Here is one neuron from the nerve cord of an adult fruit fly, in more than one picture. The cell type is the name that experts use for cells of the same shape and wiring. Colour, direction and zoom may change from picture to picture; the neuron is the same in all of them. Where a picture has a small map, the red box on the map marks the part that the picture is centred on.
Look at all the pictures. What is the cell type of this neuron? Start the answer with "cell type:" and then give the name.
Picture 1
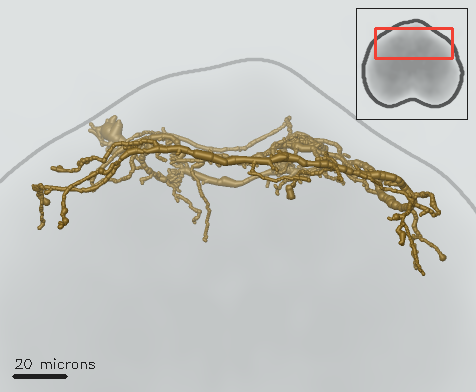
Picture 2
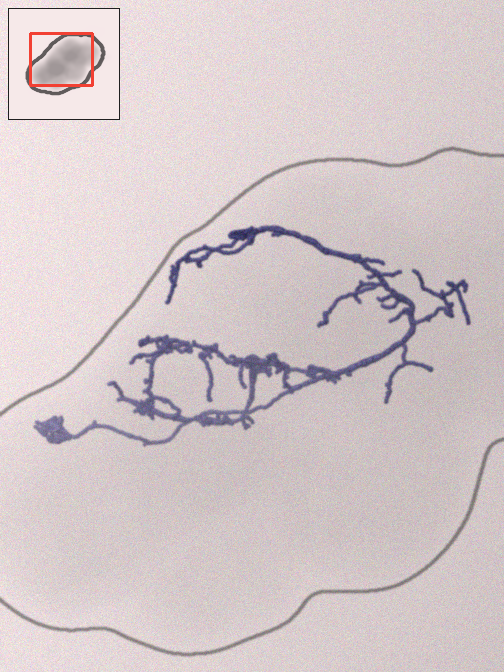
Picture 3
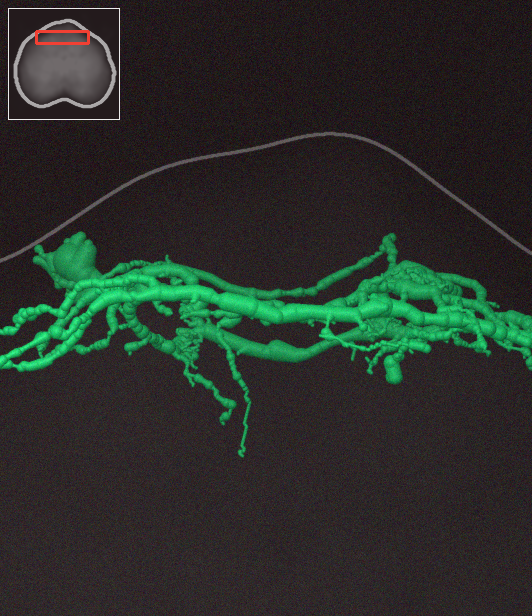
cell type: IN19B002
